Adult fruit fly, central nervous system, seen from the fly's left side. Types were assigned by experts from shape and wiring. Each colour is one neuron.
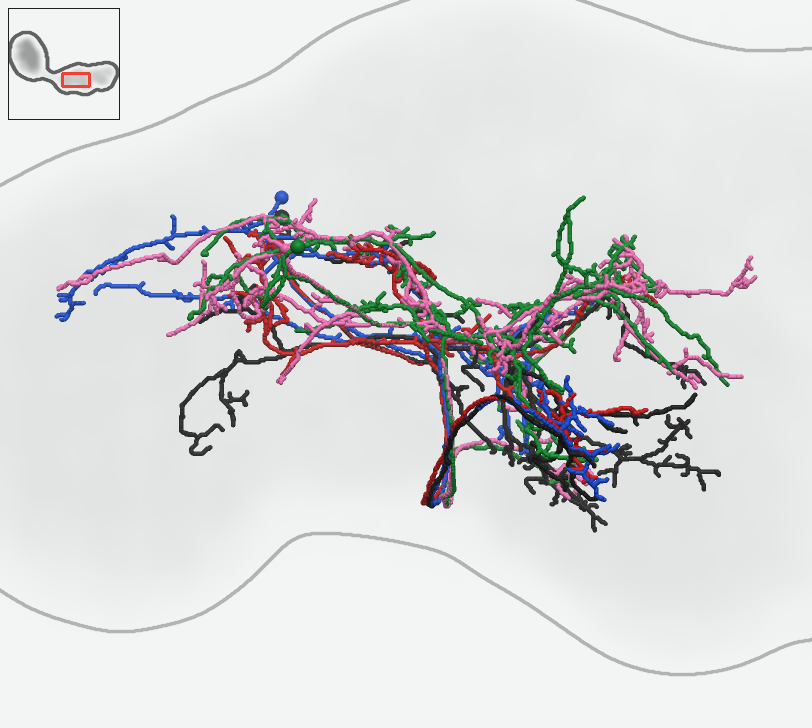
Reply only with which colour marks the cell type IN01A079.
blue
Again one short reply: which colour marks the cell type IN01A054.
black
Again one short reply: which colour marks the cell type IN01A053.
pink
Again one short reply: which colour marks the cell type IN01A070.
red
